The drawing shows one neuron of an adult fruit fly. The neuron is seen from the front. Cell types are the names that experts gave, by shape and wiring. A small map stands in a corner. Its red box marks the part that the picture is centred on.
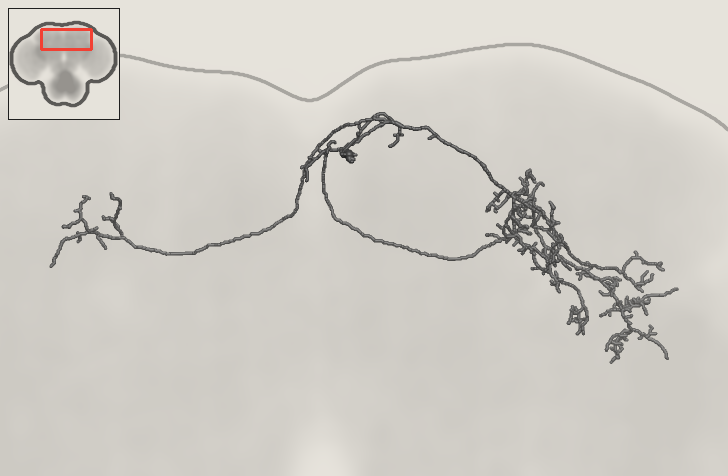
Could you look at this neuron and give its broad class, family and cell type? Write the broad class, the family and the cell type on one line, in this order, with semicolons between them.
central-brain intrinsic neuron; hemilineage SMPad1; SIP100m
